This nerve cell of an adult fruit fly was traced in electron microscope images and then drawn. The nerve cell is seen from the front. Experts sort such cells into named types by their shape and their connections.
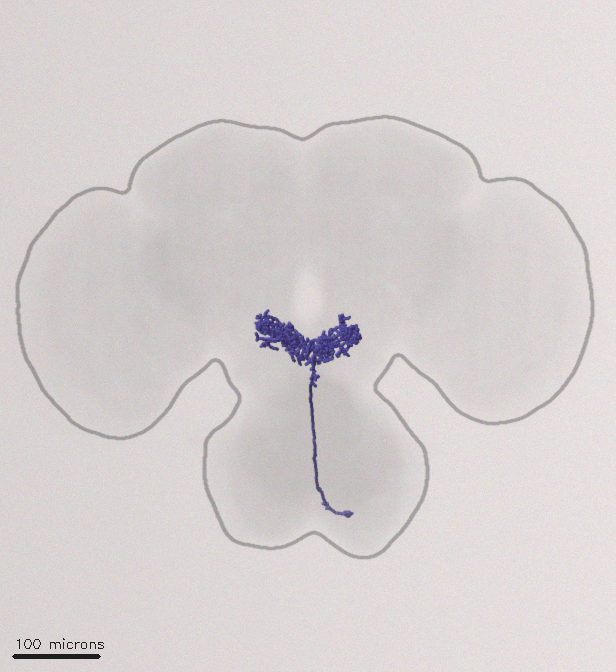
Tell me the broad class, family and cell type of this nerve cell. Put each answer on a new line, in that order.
ascending neuron
hemilineage 27X
AN27X021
